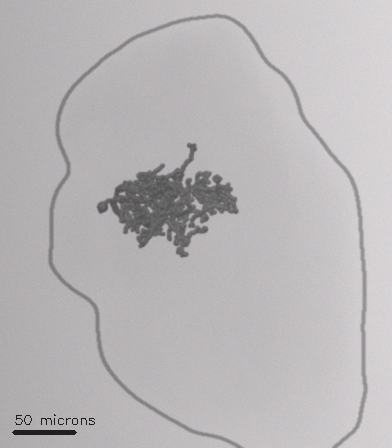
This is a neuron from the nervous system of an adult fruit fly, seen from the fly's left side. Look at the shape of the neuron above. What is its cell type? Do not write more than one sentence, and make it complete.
This neuron is assigned to the cell type AVLP296_b.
